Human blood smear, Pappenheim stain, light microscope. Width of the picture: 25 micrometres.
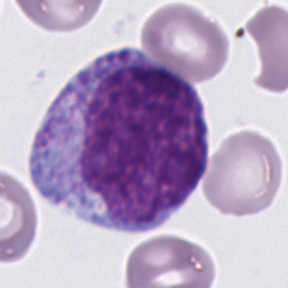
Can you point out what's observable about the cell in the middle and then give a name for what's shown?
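Looking closely, the outline is smooth and roughly round, and I find no projections or blebs on the surface. The chromatin seems finely granular, not coarsely clumped. Fine purple granules are scattered through the cytoplasm. This is a promyelocyte.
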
